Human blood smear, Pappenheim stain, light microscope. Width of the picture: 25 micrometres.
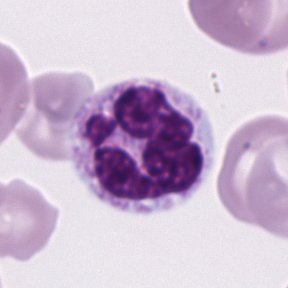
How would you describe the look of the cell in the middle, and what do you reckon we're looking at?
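The cell has a round, smooth outline. Its nucleus is divided into four or more separate lobes, which lie in a ring around a pale central area of cytoplasm. The cytoplasm is pale pinkish-lilac. The cell is a segmented neutrophil.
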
